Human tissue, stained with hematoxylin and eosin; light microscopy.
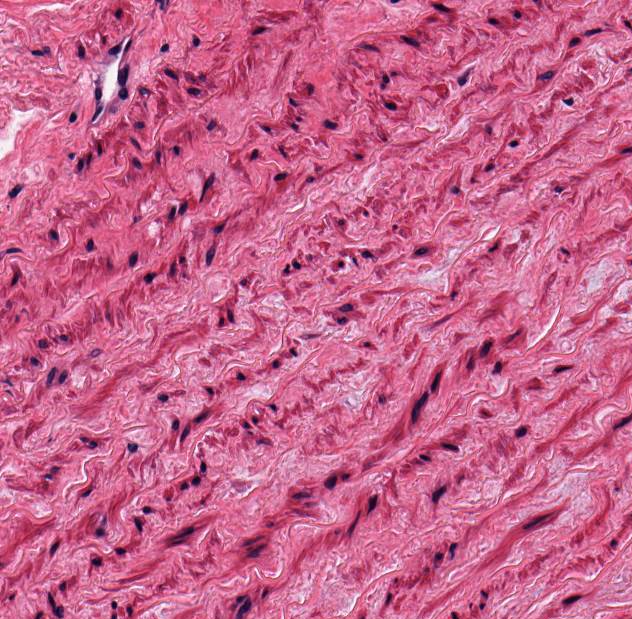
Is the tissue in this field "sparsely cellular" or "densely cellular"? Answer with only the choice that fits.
Sparsely cellular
